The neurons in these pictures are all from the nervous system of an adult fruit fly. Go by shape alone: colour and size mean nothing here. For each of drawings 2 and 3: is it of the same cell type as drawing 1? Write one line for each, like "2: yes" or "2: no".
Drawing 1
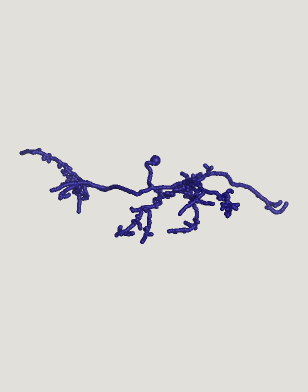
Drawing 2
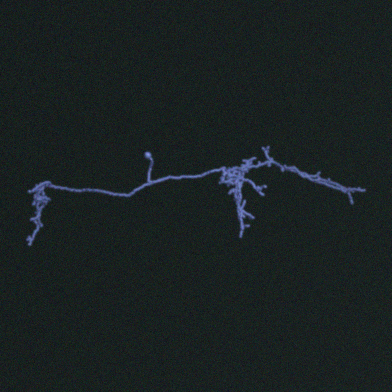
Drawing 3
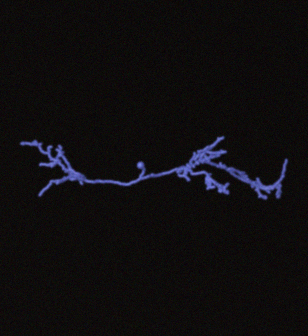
2: no
3: no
